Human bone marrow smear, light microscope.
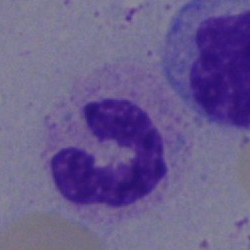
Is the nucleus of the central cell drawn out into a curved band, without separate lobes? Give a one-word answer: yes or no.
Yes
